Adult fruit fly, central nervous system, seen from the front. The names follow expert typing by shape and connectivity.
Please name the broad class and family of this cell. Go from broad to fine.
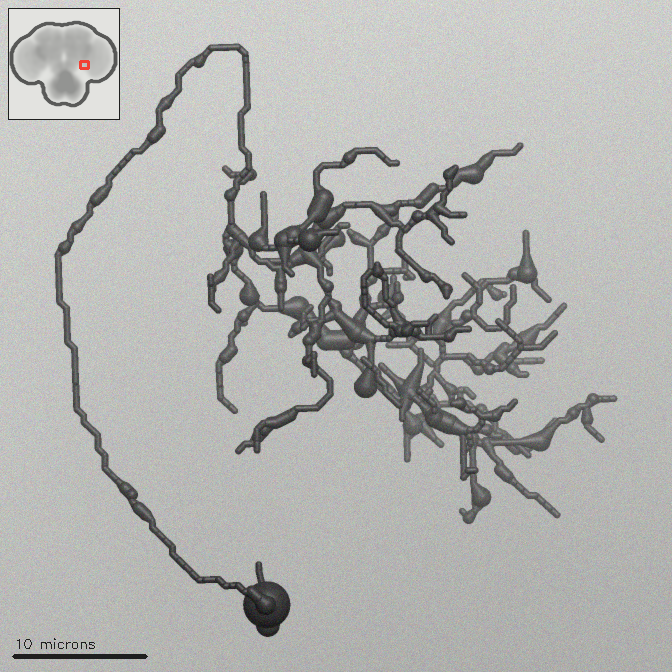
optic-lobe intrinsic neuron; Li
